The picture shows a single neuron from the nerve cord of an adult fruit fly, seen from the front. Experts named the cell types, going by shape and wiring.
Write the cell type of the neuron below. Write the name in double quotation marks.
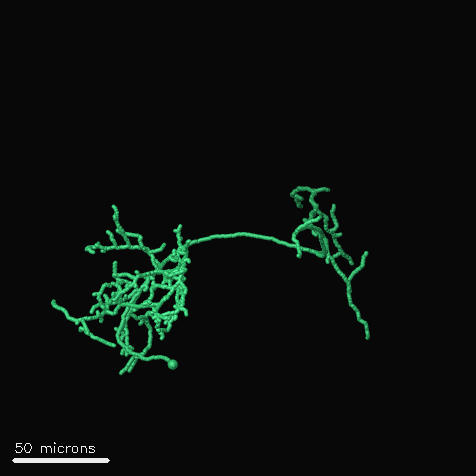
"IN08B060"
